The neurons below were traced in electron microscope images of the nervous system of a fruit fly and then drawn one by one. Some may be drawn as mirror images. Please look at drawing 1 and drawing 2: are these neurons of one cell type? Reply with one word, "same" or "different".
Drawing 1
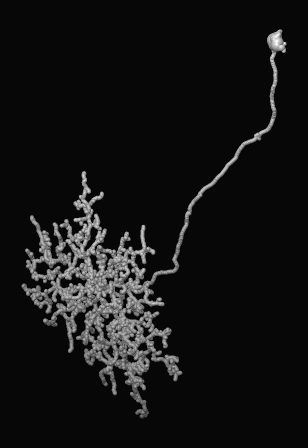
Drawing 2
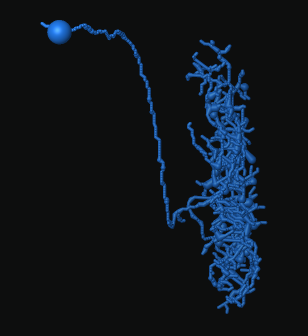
same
